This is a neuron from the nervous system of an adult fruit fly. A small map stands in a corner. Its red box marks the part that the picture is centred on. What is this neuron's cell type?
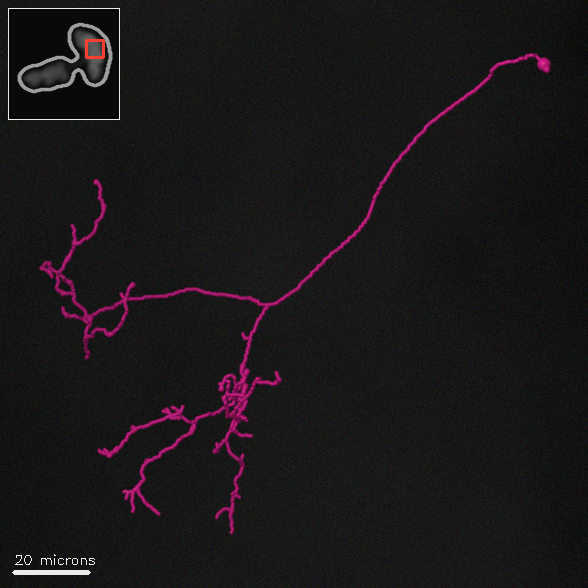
IB004_a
